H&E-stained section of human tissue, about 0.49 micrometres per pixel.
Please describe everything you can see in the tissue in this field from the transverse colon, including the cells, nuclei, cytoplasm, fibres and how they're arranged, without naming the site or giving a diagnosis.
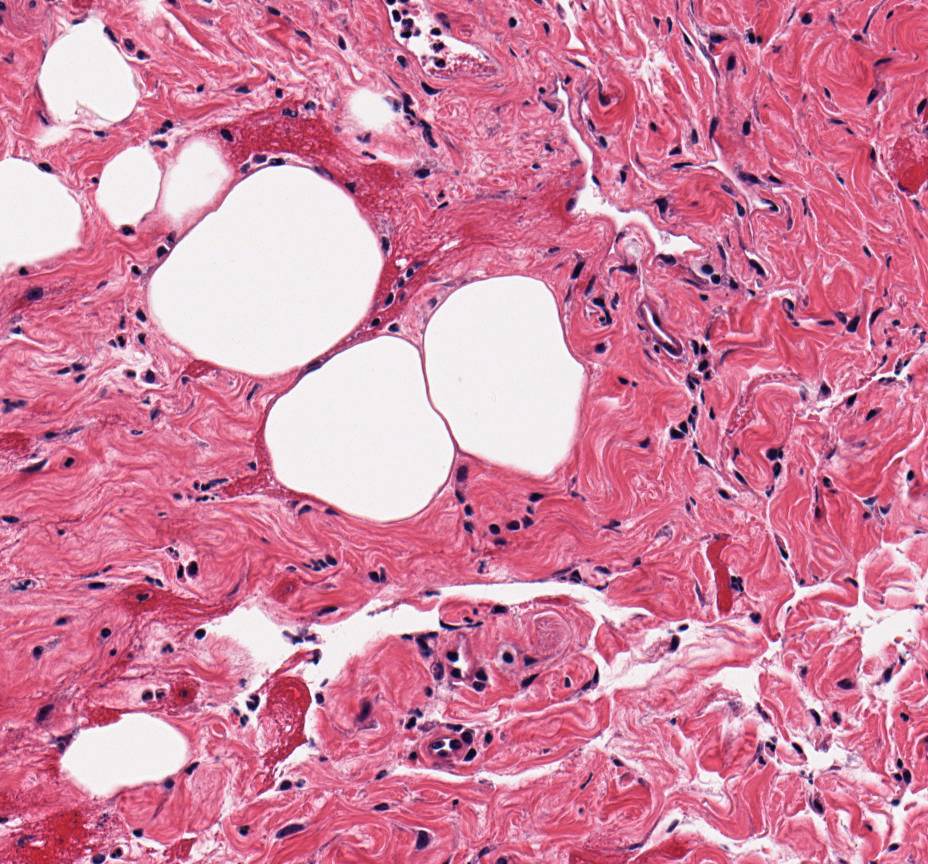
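Mostly this is dense pink collagenous stroma, filling most of the field. Its collagen bundles are wavy and head off in varied directions. The nuclei in it are small, dark, spindle to oval, and sparsely scattered. Here and there you'll catch small thin-walled vessels with red blood cells in them.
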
